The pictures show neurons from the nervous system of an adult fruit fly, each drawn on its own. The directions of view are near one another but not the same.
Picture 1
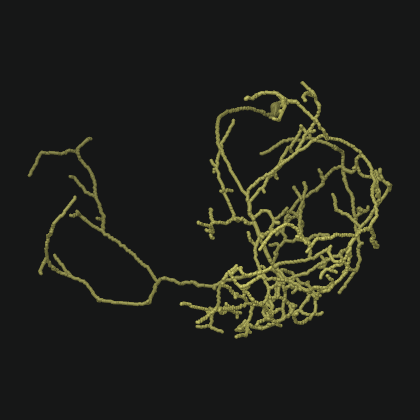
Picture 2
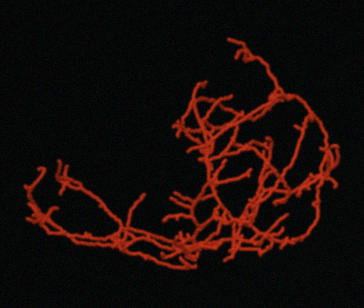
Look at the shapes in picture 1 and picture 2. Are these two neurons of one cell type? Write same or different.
same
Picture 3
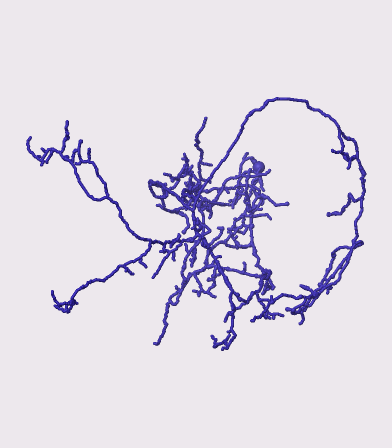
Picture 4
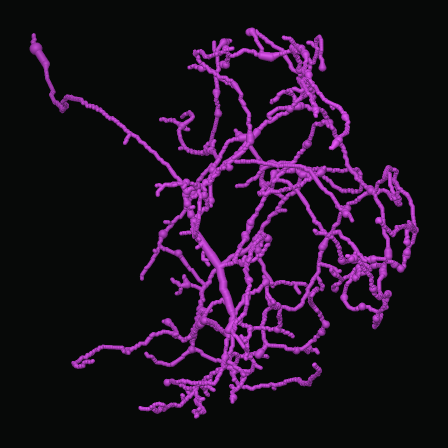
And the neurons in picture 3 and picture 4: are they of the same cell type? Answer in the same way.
different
